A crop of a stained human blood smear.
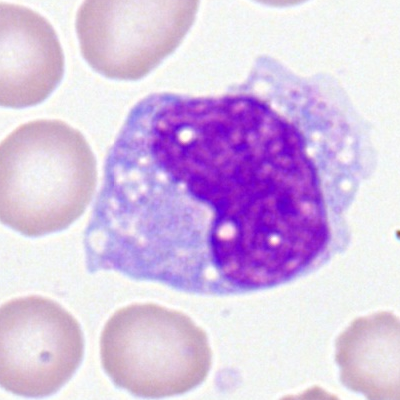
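Monocyte, central cell, stained blood smear. Outline irregular and angular, not round. Notch cut into lower left side of nucleus. Cytoplasm plentiful, pale grey-blue. A few small clear round spots over the nucleus.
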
